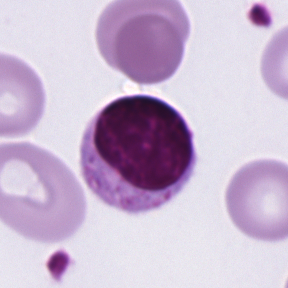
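Large granular lymphocyte, the cell in the middle of a stained smear of human peripheral blood. Its outline is round and smooth, and its round to oval nucleus shows no lobes or indentation. Scattered small reddish-purple granules lie in the pale lilac cytoplasm.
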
